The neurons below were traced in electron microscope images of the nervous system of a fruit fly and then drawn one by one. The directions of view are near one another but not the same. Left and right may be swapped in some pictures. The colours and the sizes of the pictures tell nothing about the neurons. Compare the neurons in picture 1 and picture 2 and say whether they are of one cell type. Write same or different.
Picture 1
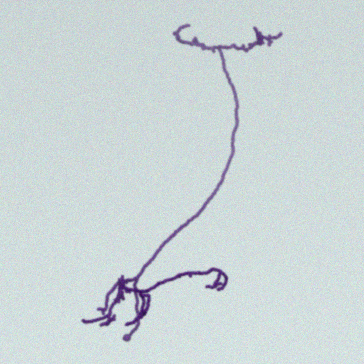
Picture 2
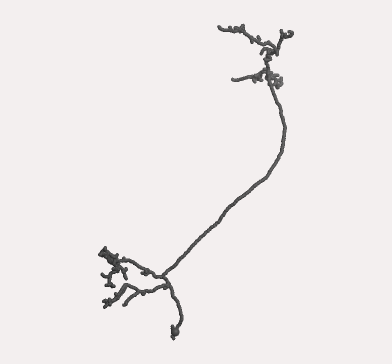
different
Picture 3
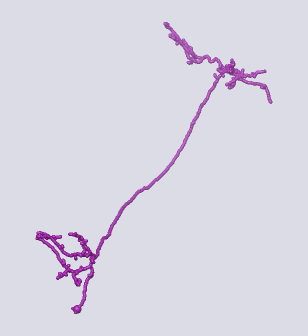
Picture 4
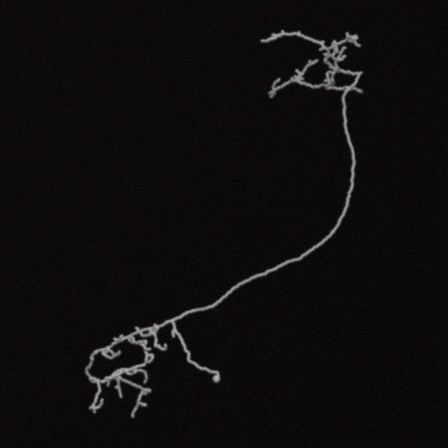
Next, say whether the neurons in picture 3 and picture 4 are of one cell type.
different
